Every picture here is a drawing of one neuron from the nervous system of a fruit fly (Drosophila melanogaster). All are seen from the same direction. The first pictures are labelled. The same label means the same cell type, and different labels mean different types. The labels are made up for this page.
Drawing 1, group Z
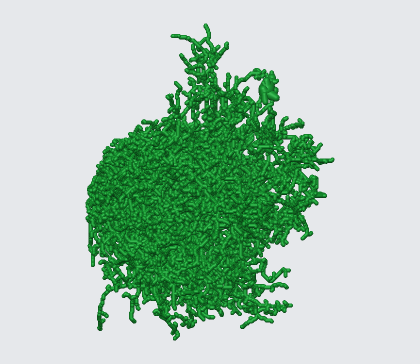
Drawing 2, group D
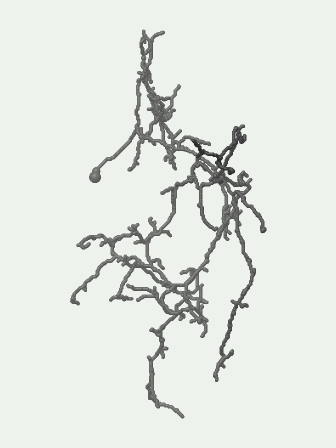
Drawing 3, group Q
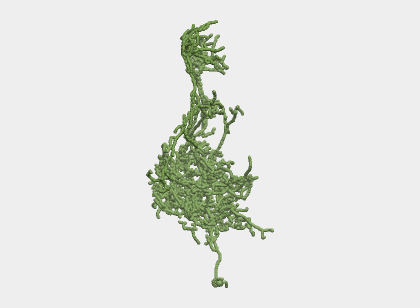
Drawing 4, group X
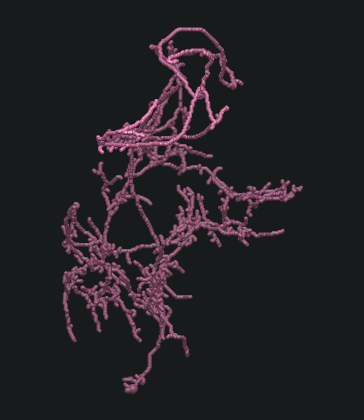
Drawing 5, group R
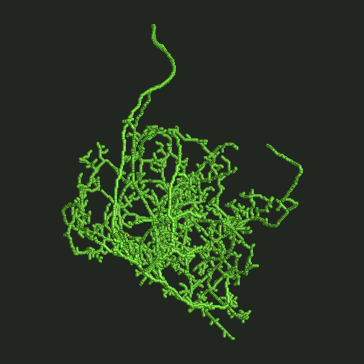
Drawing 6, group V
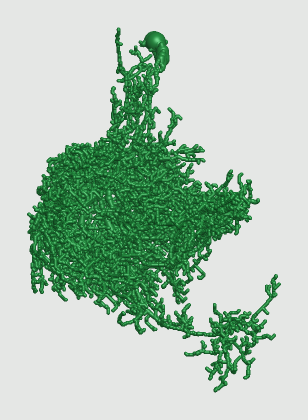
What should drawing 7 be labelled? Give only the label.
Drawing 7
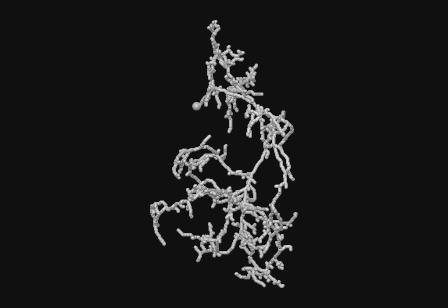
group D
